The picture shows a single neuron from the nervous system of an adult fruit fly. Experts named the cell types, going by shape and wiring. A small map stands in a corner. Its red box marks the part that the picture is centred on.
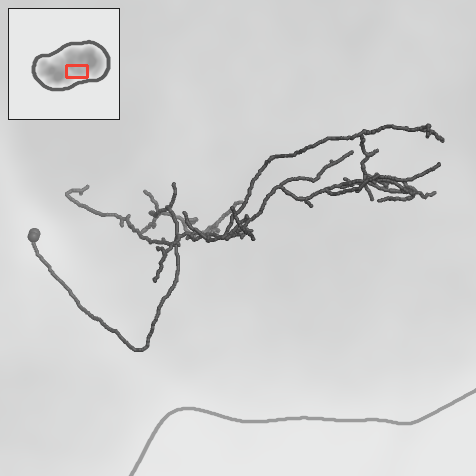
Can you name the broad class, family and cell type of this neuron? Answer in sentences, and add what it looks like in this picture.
Its broad class is central-brain intrinsic neuron. The family is hemilineage LB3. It is of cell type GNG330. The cell body is on the left of the picture. As drawn here it is wider than it is tall.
